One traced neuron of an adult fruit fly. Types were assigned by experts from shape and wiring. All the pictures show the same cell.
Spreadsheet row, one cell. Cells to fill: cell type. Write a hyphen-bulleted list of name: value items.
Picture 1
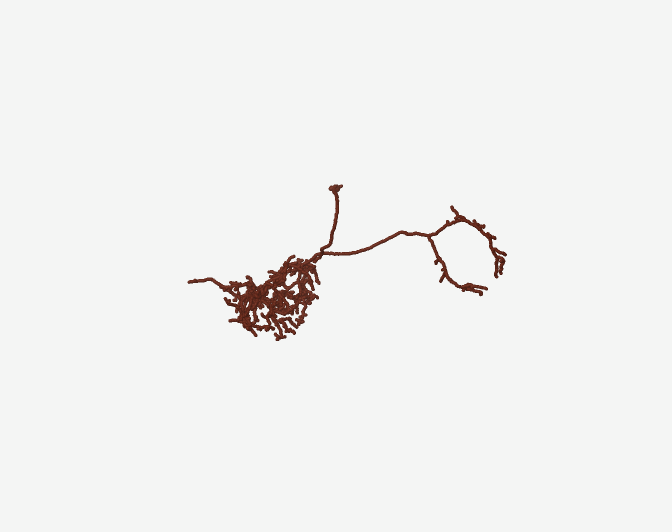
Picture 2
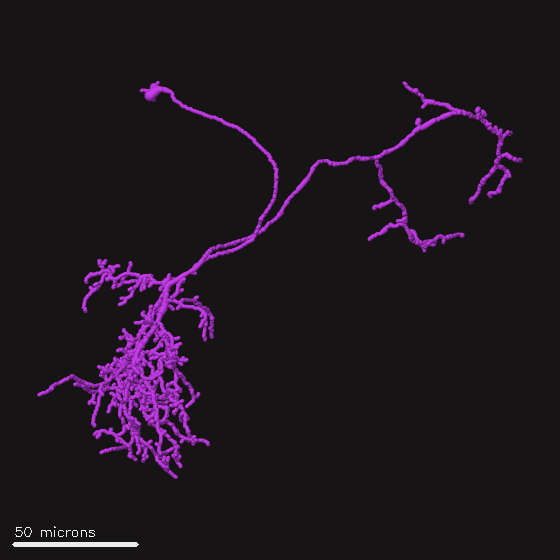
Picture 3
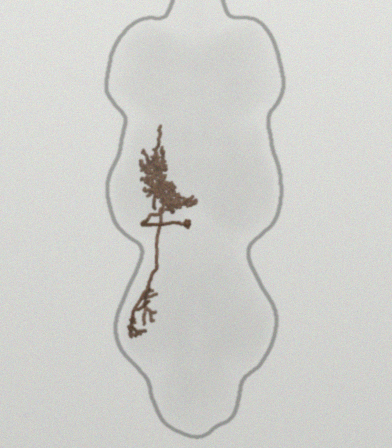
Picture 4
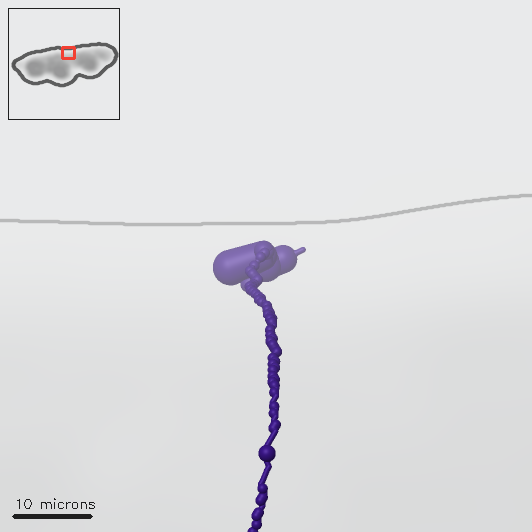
- cell type: IN11A003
